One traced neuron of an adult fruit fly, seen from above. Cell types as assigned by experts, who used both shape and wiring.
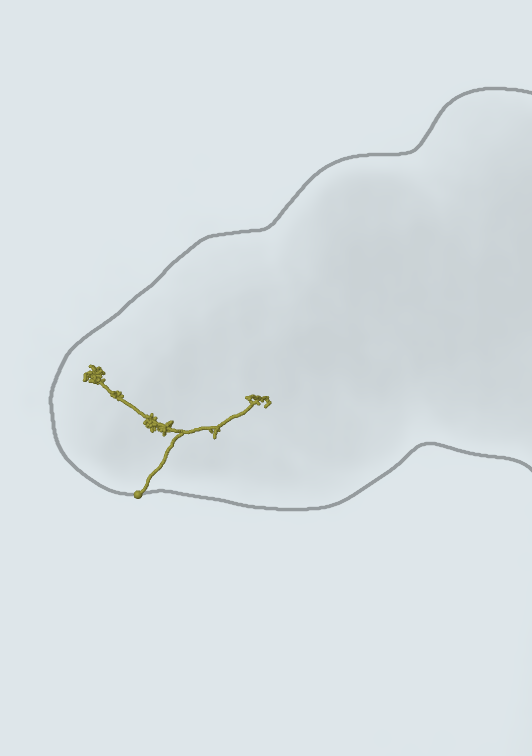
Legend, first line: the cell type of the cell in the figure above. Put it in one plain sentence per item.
The cell type is T2.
